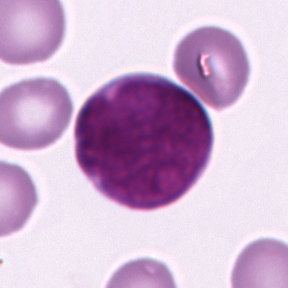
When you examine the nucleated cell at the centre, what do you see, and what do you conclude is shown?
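Nucleus occupies nearly the whole cell; cytoplasm at most a very thin rim. Nuclear stain deep reddish purple. No vacuoles seen. Surface without projections. Cell: myeloblast.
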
